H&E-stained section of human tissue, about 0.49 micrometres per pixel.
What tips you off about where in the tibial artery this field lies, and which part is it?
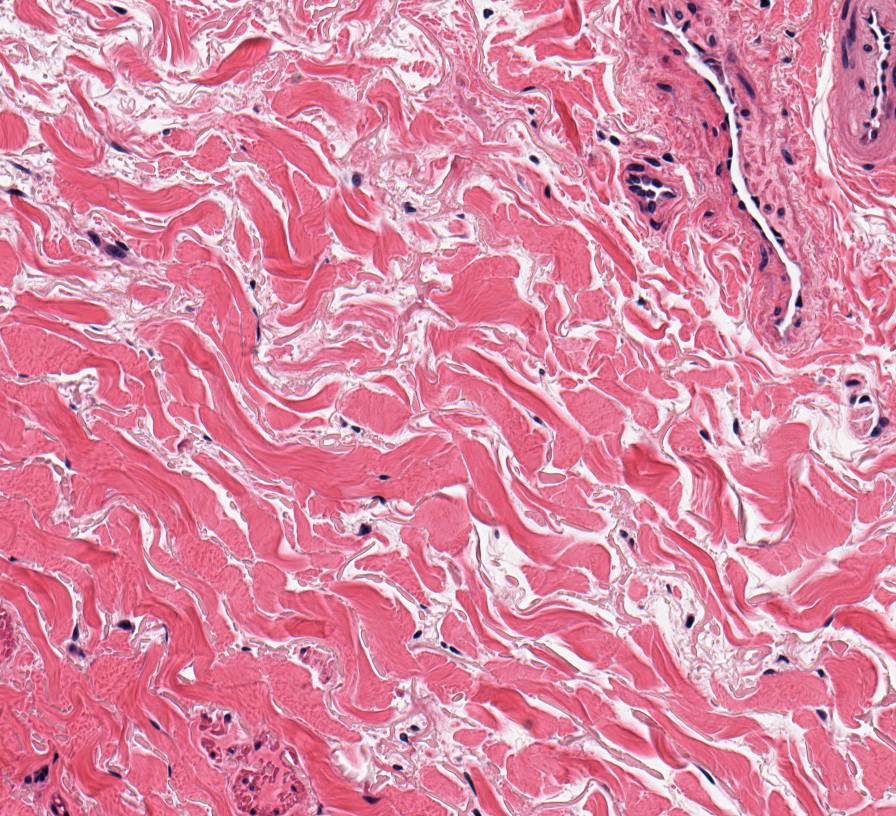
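Call it tunica adventitia. Thick eosinophilic collagen bundles, wavy and interlacing in several directions, fill almost the whole field.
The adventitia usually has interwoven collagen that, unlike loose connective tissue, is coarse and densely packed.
Narrow white clefts with faint wispy pale material run between the bundles throughout. Upper right, a thick-walled vessel with a slit-like lumen.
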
